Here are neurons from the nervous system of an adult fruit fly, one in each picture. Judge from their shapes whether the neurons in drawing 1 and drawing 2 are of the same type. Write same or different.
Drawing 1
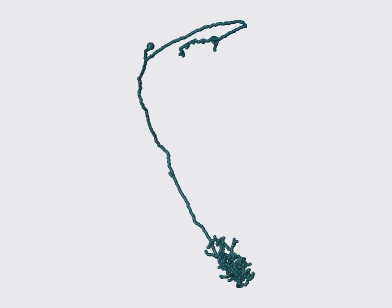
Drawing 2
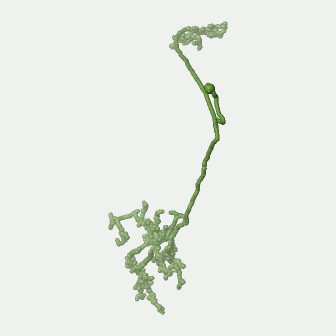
different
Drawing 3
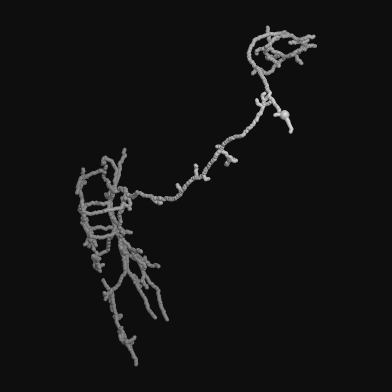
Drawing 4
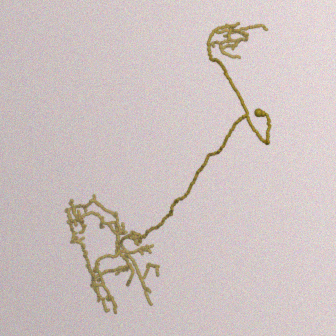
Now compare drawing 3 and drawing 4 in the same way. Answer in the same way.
same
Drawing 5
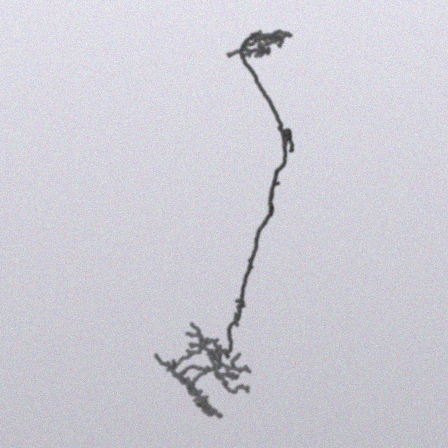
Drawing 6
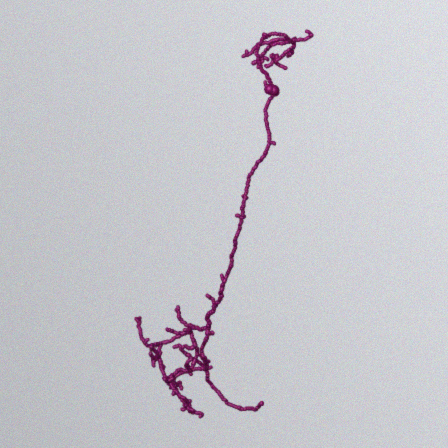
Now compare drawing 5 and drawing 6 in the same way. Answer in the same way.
same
